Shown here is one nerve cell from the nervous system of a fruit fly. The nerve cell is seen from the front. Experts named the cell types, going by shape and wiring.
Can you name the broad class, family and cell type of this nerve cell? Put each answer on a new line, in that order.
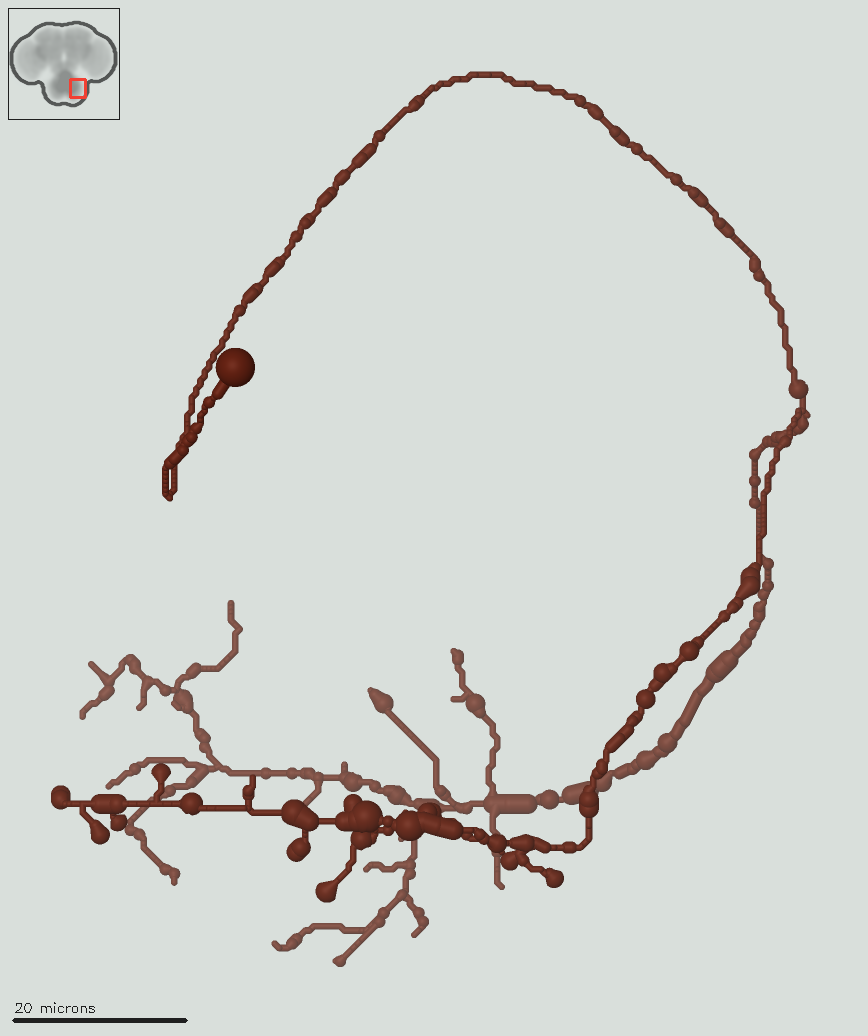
nerve-cord intrinsic neuron
hemilineage 08A
IN08A041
